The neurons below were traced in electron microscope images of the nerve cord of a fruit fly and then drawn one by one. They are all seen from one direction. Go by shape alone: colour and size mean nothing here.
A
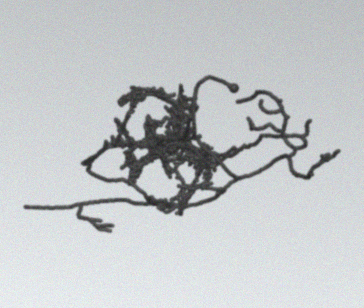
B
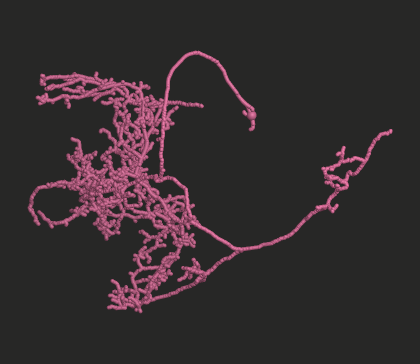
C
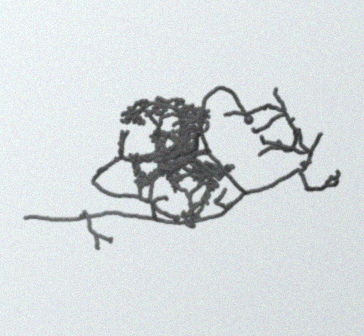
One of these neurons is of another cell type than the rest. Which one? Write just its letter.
B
